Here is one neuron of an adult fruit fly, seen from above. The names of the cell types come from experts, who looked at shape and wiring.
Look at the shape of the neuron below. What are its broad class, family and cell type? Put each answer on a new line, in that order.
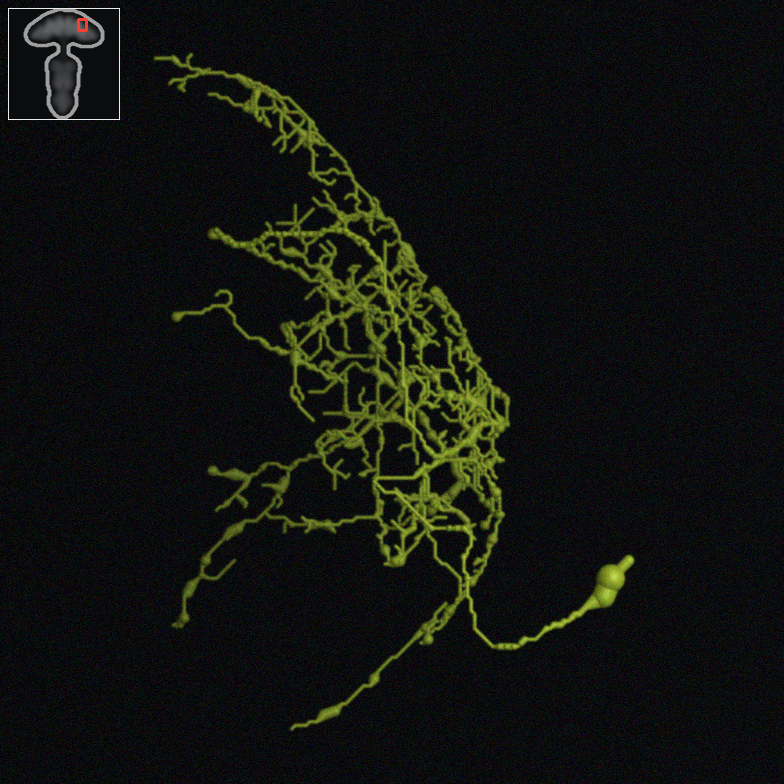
central-brain intrinsic neuron
hemilineage VLPl4_anterior
CB4167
